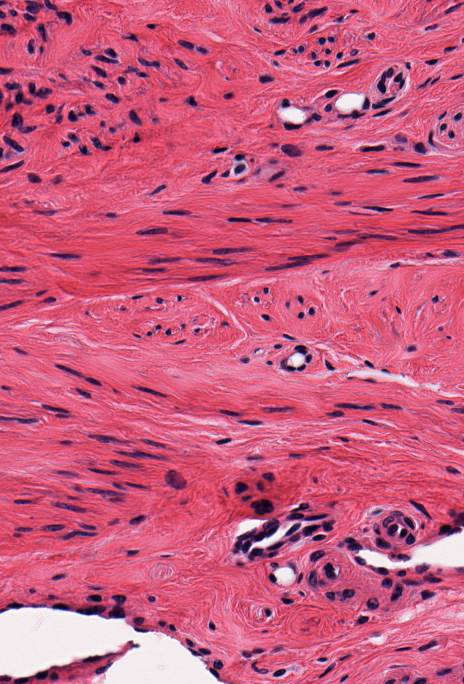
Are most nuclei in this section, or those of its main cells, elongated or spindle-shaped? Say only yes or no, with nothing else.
Yes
